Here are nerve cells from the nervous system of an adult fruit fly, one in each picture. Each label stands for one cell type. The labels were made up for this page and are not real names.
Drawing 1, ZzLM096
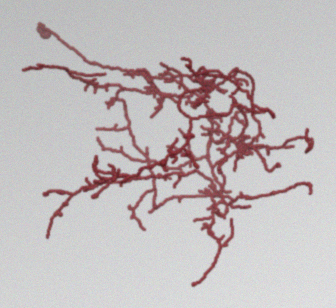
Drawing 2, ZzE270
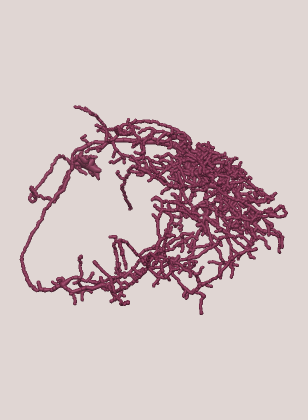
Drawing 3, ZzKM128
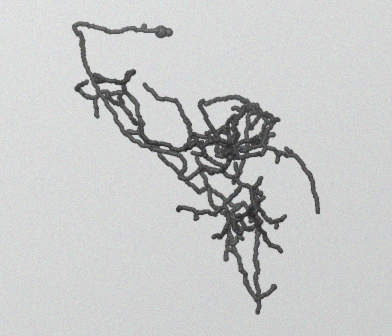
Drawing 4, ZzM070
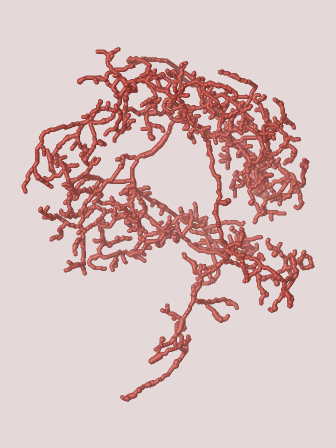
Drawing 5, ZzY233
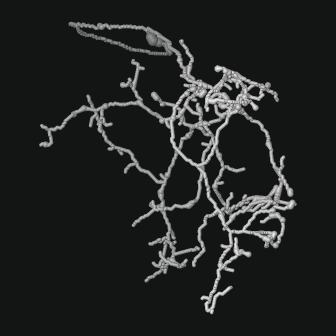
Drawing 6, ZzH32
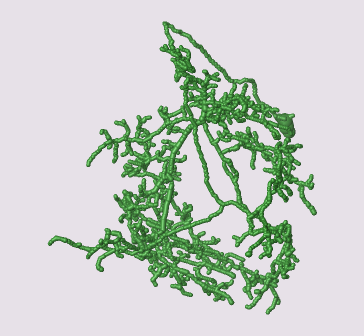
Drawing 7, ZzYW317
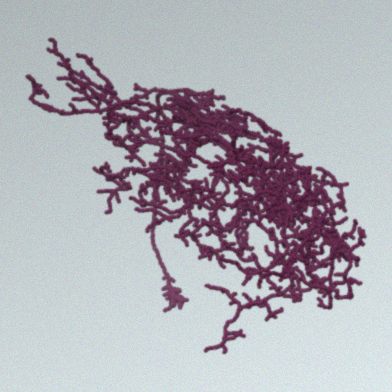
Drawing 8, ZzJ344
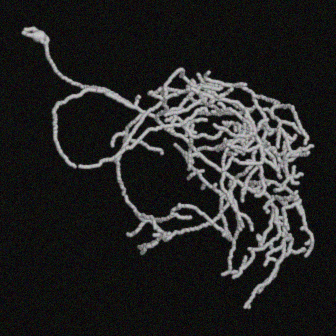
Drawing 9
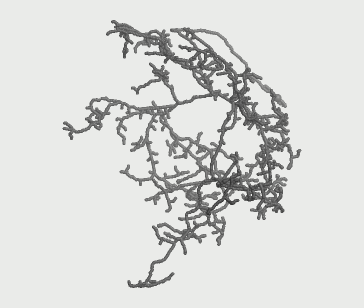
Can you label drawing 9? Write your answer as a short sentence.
It belongs to ZzM070.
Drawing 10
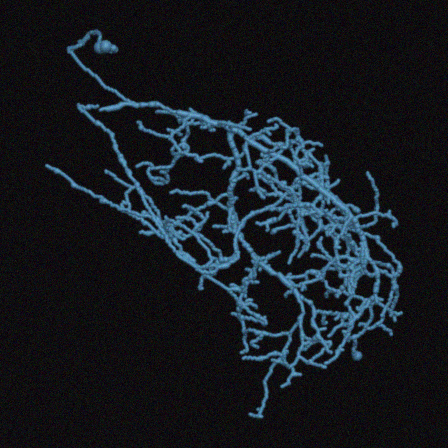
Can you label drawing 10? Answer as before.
It belongs to ZzJ344.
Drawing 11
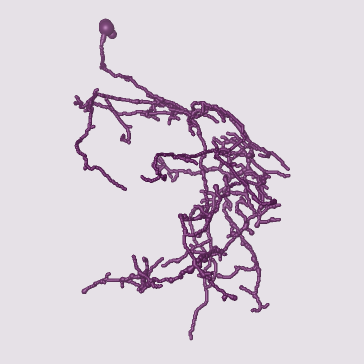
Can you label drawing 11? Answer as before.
It belongs to ZzLM096.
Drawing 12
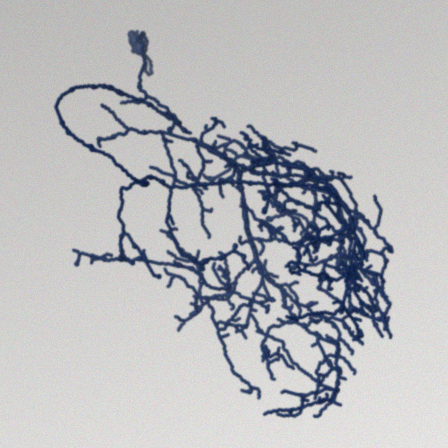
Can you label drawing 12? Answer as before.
It belongs to ZzJ344.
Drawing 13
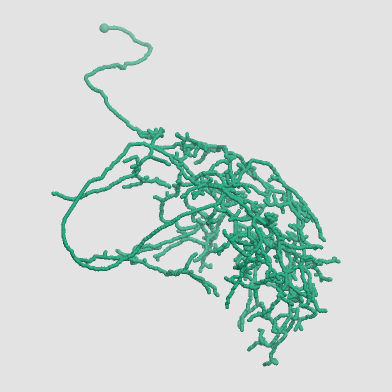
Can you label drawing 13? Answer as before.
It belongs to ZzJ344.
